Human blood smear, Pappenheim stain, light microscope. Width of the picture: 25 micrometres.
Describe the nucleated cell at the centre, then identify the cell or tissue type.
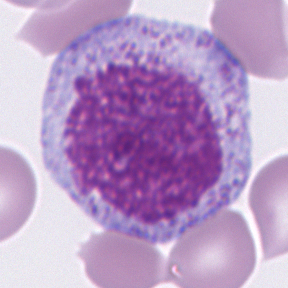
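Measuring about 19 micrometres across, the cell has a roughly round outline with a smooth edge. Its nucleus is about 14 micrometres across and fills about 50% of the cell's area. No distinct nucleolus can be seen within the nucleus, and no vacuoles are visible in the cytoplasm. Red cells lie close around the cell, pressing against its lower edge. The name for this cell is promyelocyte.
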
